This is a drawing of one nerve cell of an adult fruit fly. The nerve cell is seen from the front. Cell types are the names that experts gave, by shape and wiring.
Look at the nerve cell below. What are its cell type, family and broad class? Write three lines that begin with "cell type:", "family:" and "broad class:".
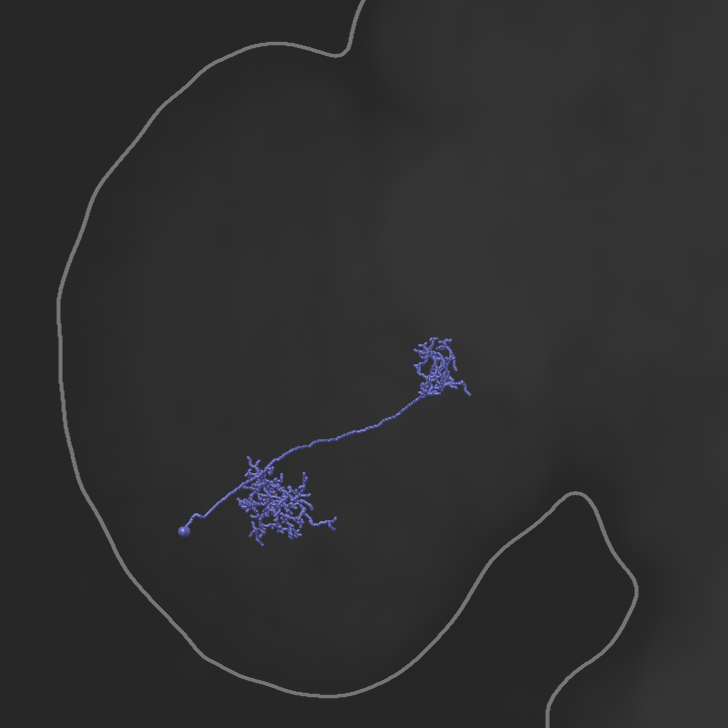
cell type: Tm32
family: Tm
broad class: optic-lobe intrinsic neuron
